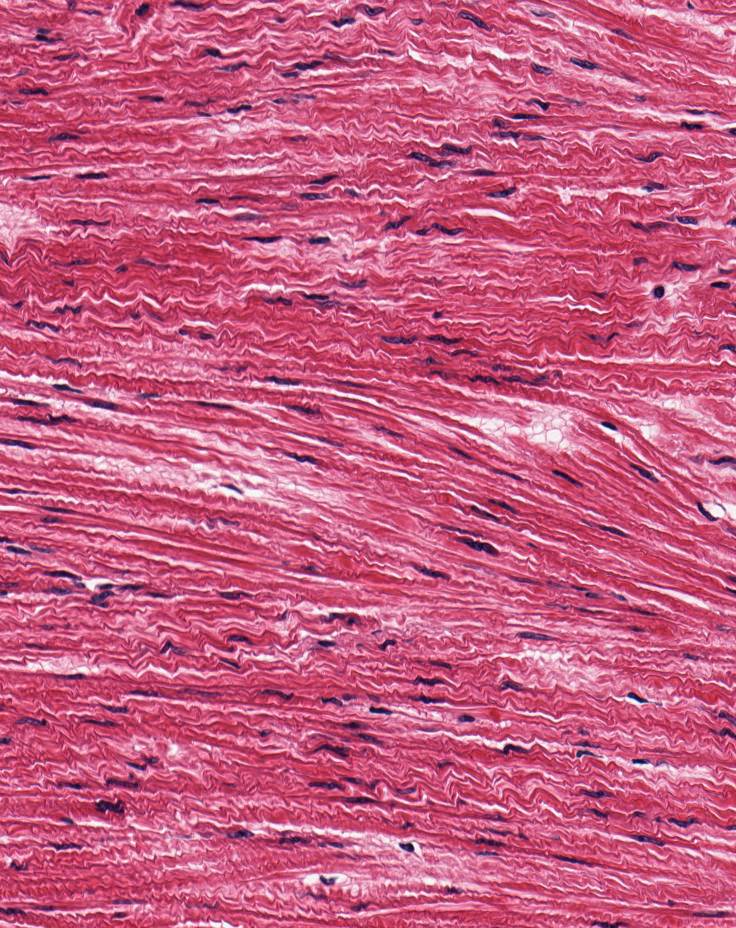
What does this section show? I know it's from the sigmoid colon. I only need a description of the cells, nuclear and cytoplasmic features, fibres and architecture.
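Throughout the field the fibres stain deep pink and have a fine wavy, crimped outline along their length. Their nuclei are dark purple and elongated, lying parallel to the fibres. Small pale foamy patches lie between the fibres, clearest at the centre right.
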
